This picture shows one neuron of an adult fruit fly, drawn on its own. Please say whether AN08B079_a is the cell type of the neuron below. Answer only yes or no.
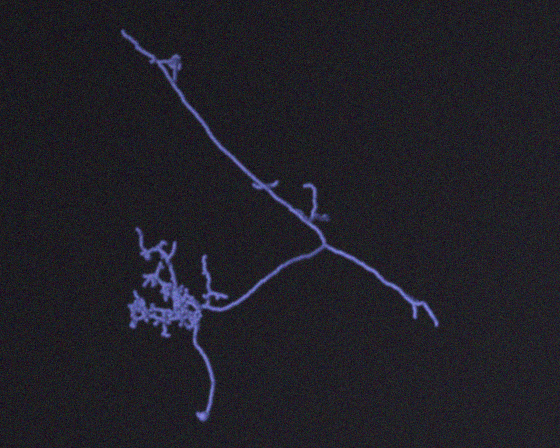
no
